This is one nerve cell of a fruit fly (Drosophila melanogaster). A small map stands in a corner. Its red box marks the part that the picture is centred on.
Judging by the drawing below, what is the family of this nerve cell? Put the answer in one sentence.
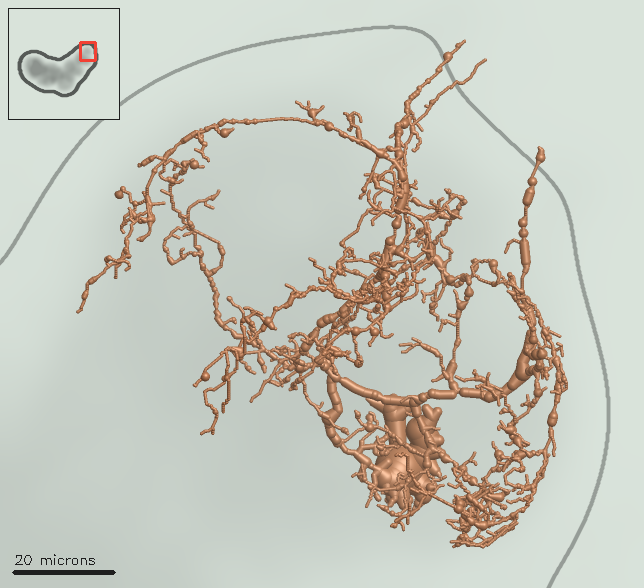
The family is hemilineage 00B.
